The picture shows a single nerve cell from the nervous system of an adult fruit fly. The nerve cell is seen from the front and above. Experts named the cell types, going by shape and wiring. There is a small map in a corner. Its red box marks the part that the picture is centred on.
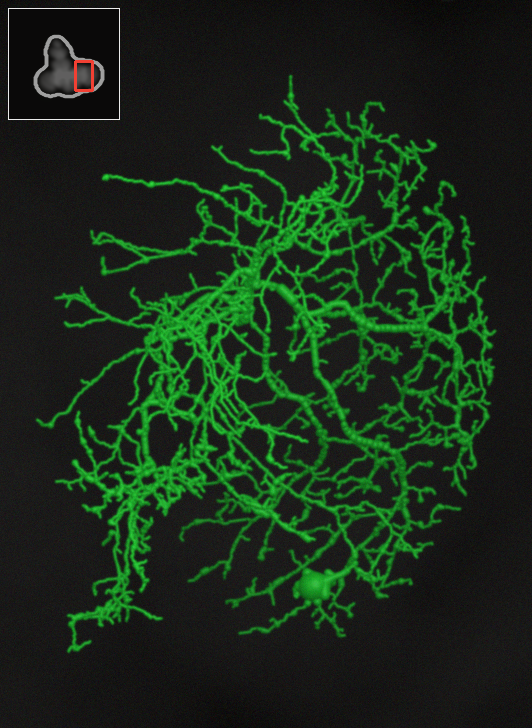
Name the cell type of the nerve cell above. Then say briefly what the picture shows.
Its cell type is LoVP54. Its broad class is visual projection neuron. The cell body can be seen at the bottom of the picture. The picture shows more than a hundred branch ends.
